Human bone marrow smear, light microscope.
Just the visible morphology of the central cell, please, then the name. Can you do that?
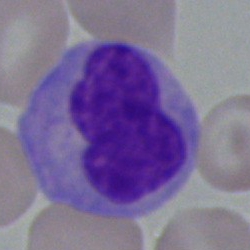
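See how the irregular nucleus has a notch pressing into its left side. It sits off-centre toward the right, leaving a wider band of cytoplasm on the left. Dark purple chromatin lies in patches, with lighter areas between denser clumps. The cytoplasm is moderate in amount and pale greyish-blue. This is a monocyte.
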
